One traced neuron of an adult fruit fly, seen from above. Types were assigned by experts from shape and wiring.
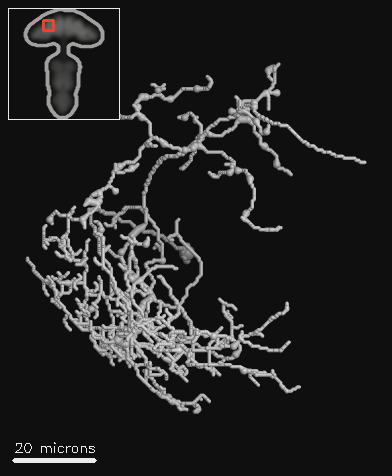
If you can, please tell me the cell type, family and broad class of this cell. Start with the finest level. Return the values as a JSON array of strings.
["CB0282", "hemilineage VLPl&p1_lateral", "central-brain intrinsic neuron"]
